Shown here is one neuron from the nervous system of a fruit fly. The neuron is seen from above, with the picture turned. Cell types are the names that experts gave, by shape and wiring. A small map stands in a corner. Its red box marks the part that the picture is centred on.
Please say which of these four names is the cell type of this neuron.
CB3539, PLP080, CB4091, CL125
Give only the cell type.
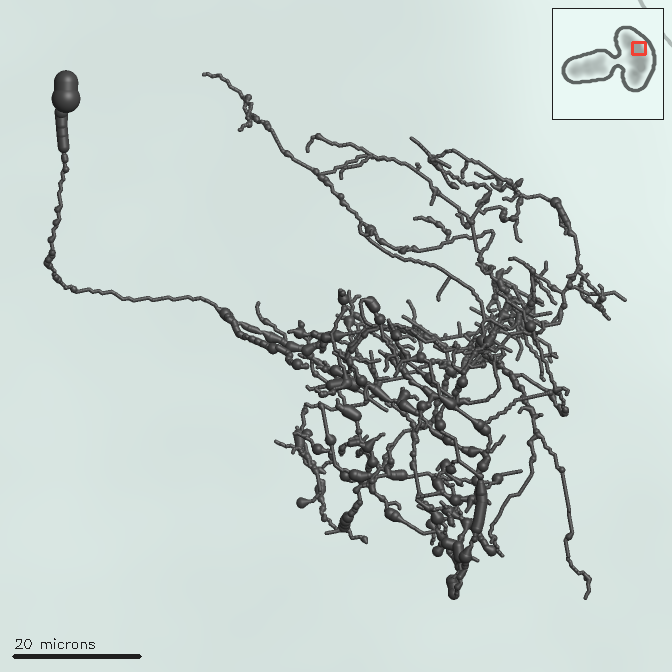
CB3539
